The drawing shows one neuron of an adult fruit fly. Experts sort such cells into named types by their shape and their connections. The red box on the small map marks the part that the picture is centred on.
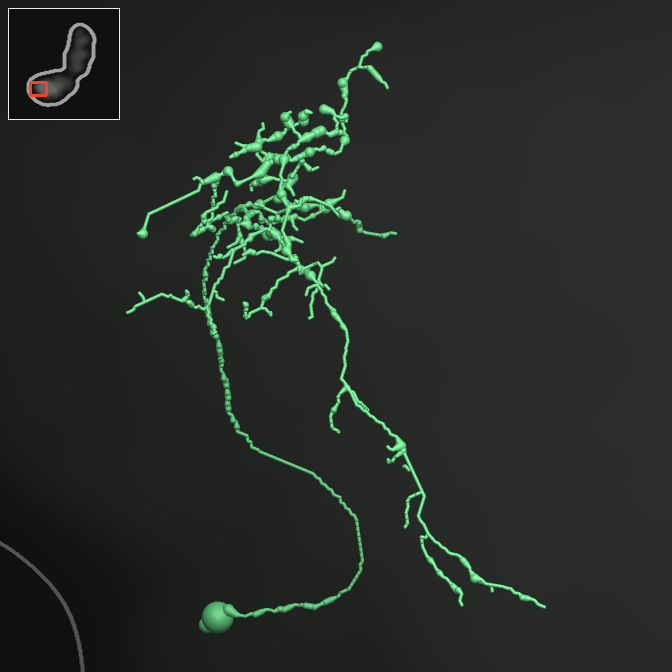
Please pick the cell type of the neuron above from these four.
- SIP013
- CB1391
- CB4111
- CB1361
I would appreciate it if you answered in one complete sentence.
The cell type of the neuron here is SIP013.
